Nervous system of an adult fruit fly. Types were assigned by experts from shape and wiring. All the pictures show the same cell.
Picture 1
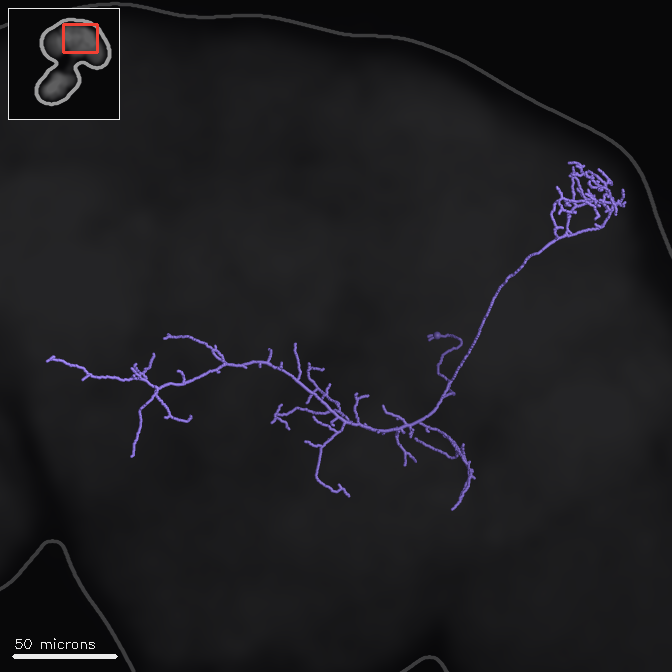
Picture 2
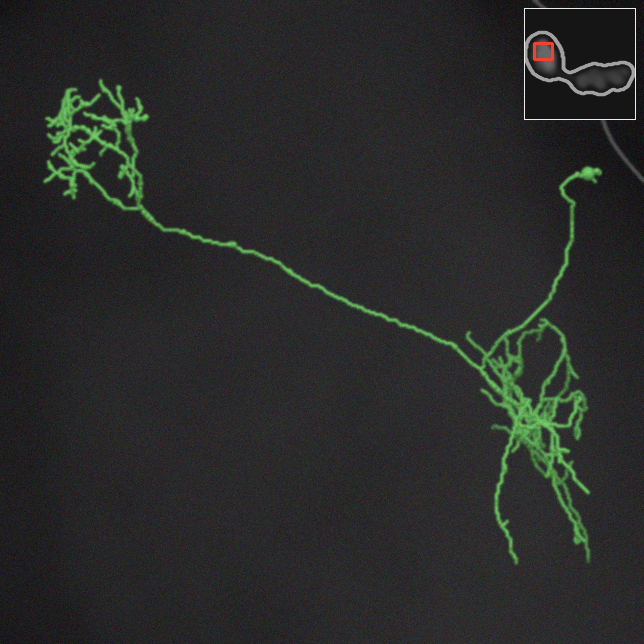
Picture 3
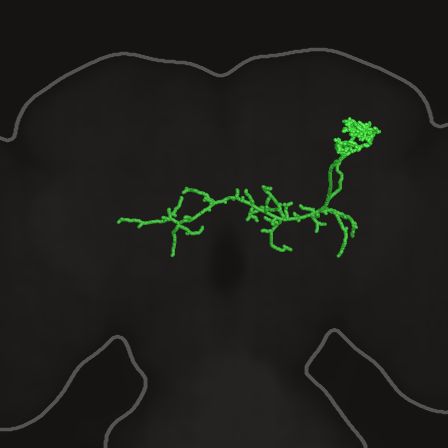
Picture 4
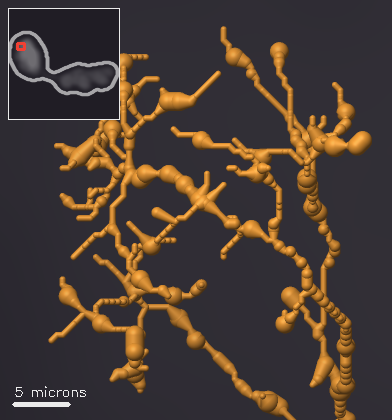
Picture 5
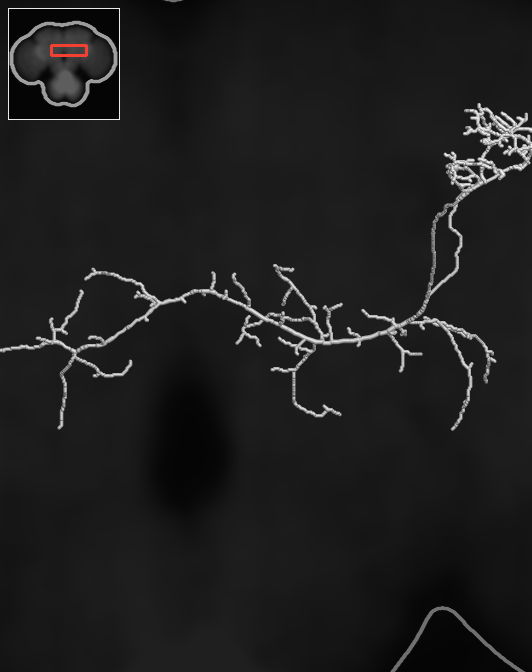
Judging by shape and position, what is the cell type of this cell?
AOTU050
